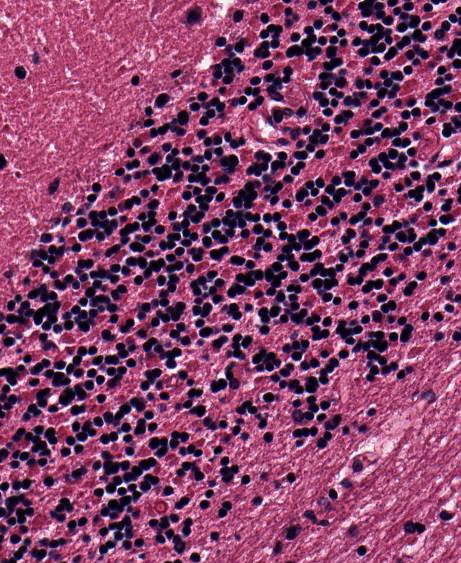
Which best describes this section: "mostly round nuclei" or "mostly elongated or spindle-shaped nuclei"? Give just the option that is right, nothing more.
Mostly round nuclei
